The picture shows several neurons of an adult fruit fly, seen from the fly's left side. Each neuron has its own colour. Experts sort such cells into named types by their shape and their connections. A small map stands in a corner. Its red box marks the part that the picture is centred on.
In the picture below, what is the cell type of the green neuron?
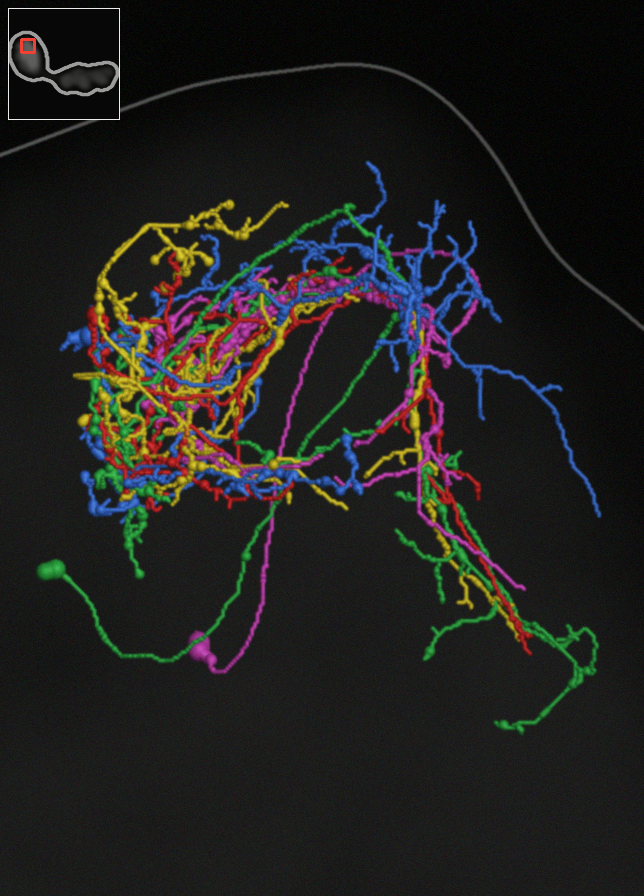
SLP137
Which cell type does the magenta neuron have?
SLP081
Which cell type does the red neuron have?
CB3049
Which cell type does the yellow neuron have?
CB2032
